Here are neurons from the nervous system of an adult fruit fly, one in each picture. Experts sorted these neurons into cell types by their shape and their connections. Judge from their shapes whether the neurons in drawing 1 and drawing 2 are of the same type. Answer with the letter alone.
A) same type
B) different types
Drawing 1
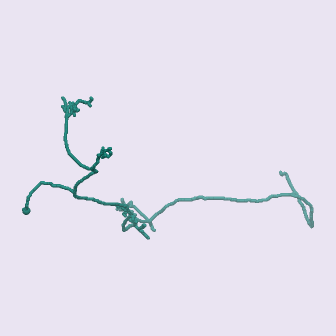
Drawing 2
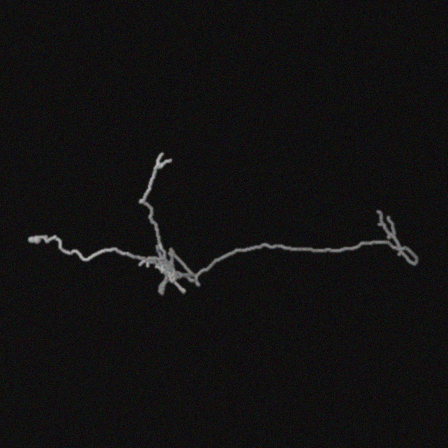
A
